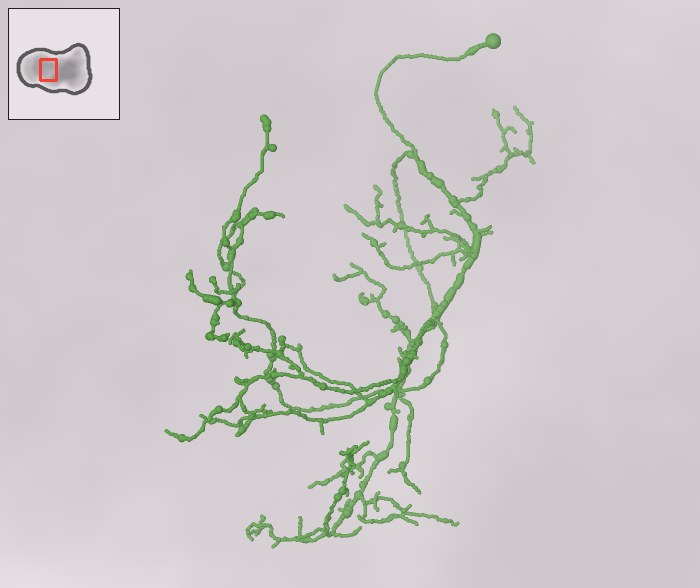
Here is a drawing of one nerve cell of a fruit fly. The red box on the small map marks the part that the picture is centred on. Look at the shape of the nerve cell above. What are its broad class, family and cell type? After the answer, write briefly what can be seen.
It is a central-brain intrinsic neuron. Its family is hemilineage PSp2. It is of cell type CB1222. Dozens of branch ends can be seen. In this view it is taller than it is wide.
